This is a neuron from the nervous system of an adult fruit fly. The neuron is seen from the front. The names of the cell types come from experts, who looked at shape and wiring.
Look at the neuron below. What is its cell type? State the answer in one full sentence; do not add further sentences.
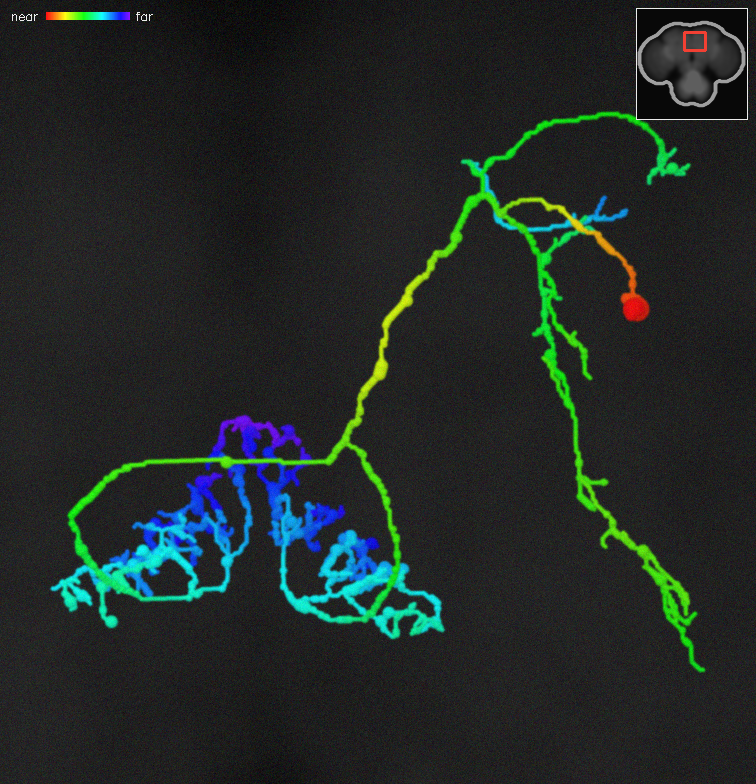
The neuron has FB2B_a as its cell type.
